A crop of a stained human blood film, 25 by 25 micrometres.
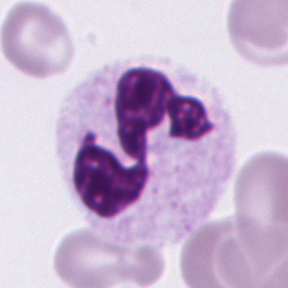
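Segmented neutrophil in a stained smear of human peripheral blood. The nucleus is divided into three lobes joined by narrow constrictions, and its chromatin is dense, dark purple and coarsely clumped. Many fine lilac granules are scattered evenly through the cytoplasm.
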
